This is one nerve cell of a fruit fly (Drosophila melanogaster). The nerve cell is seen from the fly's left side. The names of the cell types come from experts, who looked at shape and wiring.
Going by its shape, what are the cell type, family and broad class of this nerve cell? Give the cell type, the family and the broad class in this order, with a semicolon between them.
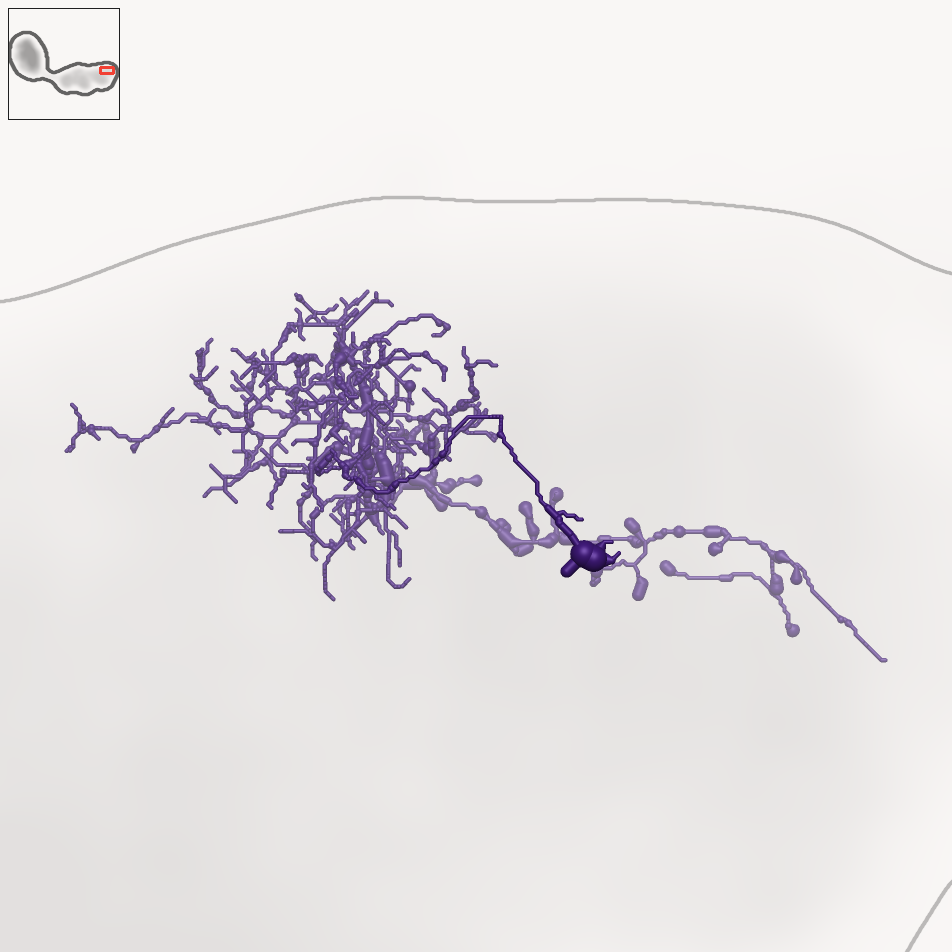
IN06B073; hemilineage 06B; nerve-cord intrinsic neuron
